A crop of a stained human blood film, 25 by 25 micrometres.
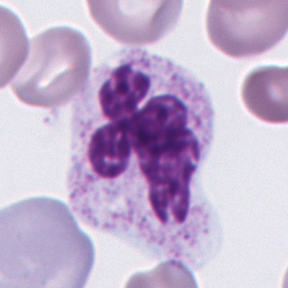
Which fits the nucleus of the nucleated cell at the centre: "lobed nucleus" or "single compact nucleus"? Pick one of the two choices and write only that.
Lobed nucleus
